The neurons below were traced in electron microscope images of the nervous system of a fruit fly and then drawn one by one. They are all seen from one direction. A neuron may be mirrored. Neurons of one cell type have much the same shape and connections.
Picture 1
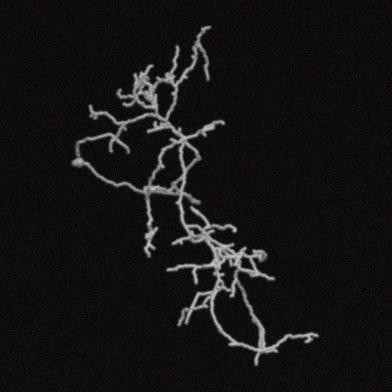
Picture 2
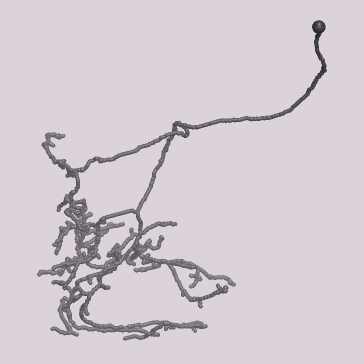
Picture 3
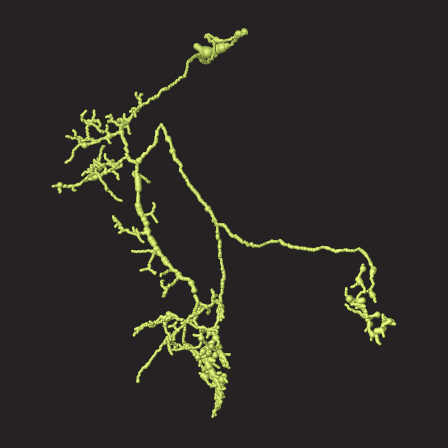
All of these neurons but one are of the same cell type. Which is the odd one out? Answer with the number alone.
3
